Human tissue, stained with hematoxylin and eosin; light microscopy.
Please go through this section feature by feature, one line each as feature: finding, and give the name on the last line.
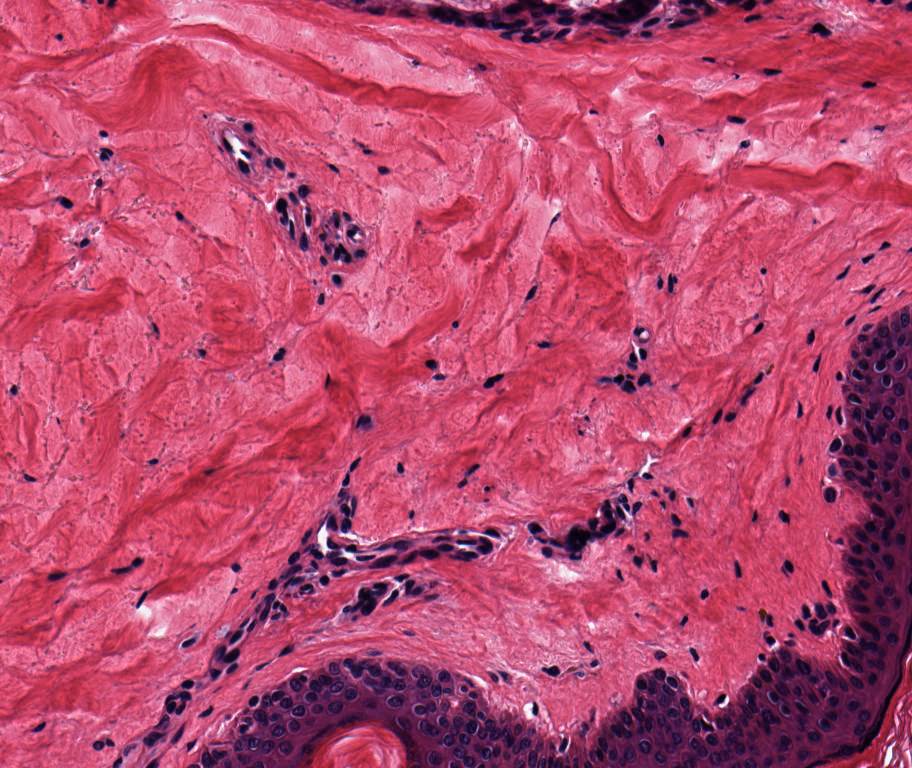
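Layout: stratified epithelium along the bottom and right edges, I see; dense fibrous stroma fills the rest.
Basal part: crowded cells, dark round to oval nuclei, a deep purple band against the pink stroma.
Stroma: fibroblast nuclei small, dark, widely scattered.
Small body: round, pink, concentric layers, at the bottom edge within the epithelium.
Name: skin of the lower leg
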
